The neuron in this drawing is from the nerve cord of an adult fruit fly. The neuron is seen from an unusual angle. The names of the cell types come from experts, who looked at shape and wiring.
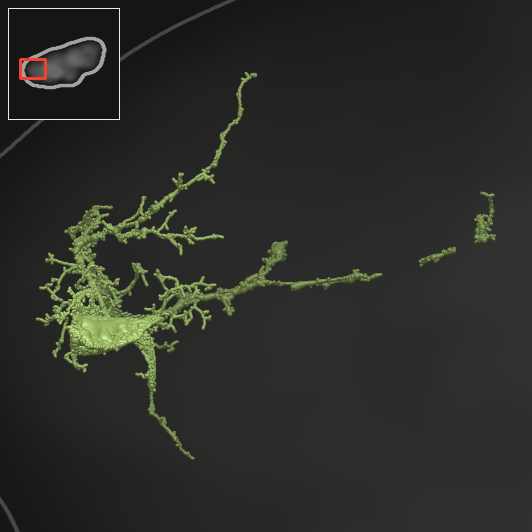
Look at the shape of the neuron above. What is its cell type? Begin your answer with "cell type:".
cell type: Ti extensor MN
